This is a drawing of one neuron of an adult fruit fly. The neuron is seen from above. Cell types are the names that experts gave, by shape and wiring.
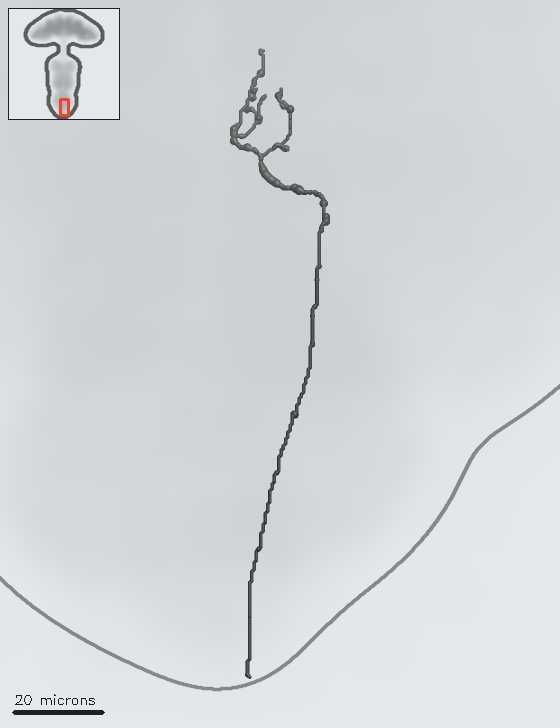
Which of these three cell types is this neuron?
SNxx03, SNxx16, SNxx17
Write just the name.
SNxx03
